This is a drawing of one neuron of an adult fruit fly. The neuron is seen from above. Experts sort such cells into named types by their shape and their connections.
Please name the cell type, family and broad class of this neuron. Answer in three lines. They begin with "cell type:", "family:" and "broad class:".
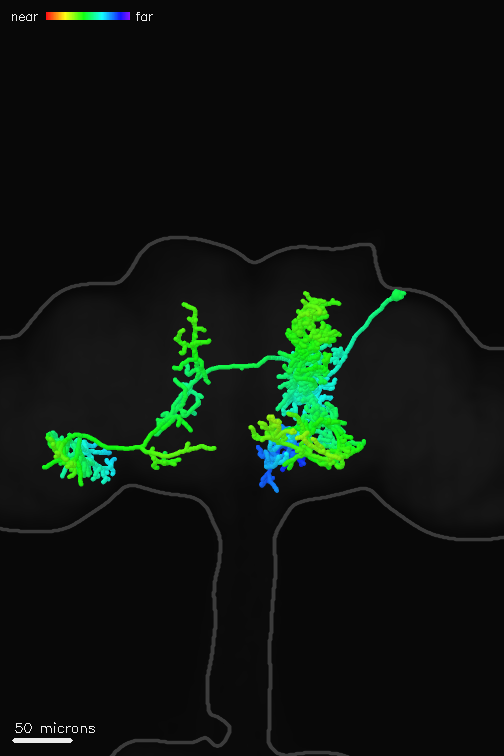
cell type: LoVC12
family: LoVC
broad class: visual centrifugal neuron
